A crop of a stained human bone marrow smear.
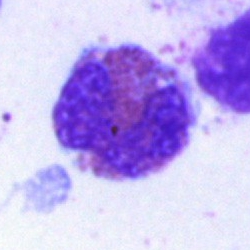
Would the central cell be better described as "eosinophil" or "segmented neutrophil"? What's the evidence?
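Eosinophil. The granules decide it: reddish-pink granules fill the centre of the cell between the nuclear lobes, and more lie along its lower edge.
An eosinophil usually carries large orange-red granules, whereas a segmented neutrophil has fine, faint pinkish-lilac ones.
The chromatin is dark purple, coarse and clumped, and one small dark dot lies near the middle of the cell.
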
